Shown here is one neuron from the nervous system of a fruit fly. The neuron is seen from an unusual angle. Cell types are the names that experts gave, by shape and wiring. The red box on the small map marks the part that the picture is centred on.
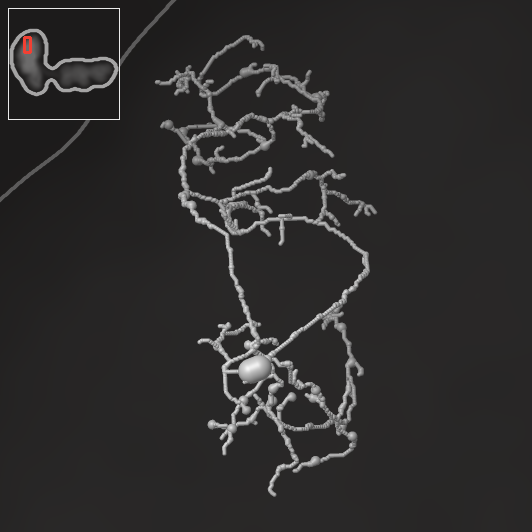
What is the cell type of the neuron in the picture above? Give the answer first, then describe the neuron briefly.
It is of cell type CB3120. This is a central-brain intrinsic neuron. Dozens of branch ends can be seen. In this view it is taller than it is wide.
